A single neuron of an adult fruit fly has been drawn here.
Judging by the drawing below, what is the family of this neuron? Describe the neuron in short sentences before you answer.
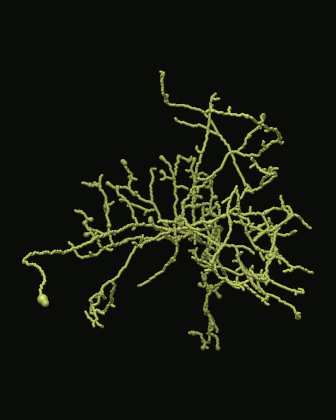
The cell body can be seen at the lower left of the picture. The picture shows dozens of branch ends. Its broad class is central-brain intrinsic neuron. The family is hemilineage AOTUv4_ventral.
